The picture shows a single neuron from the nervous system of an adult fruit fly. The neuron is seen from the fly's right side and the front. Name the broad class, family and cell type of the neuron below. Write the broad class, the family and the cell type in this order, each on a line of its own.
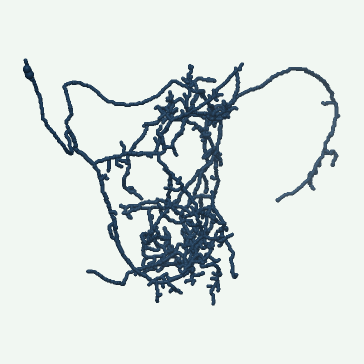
central-brain intrinsic neuron
hemilineage LHl1
AVLP734m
